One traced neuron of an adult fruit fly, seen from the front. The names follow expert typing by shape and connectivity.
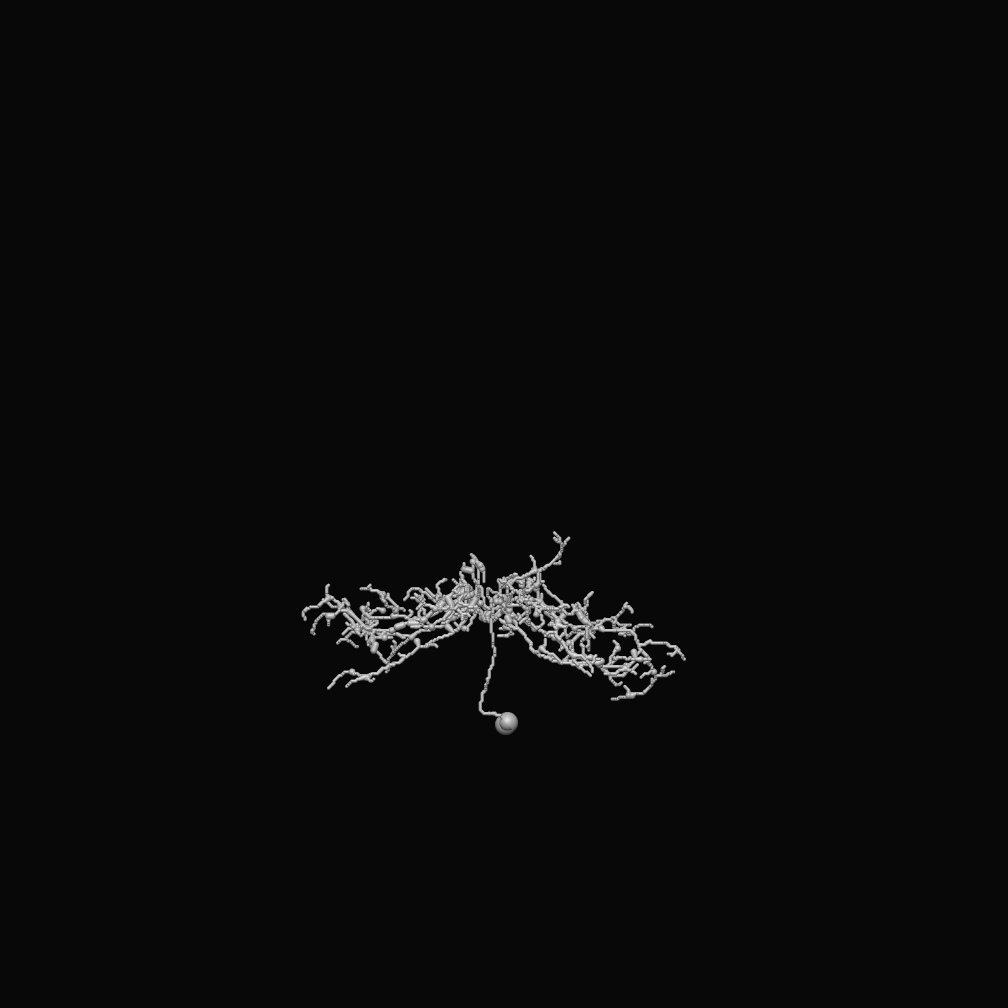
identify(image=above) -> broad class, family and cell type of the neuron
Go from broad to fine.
nerve-cord intrinsic neuron; hemilineage 00A; IN00A036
